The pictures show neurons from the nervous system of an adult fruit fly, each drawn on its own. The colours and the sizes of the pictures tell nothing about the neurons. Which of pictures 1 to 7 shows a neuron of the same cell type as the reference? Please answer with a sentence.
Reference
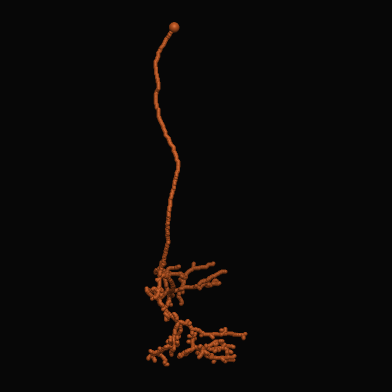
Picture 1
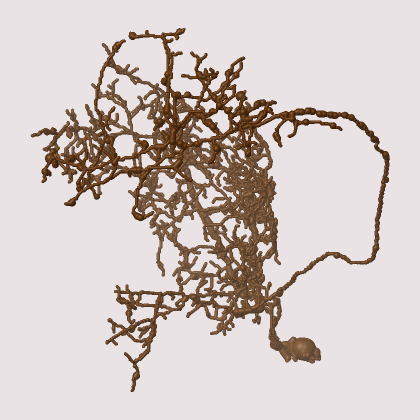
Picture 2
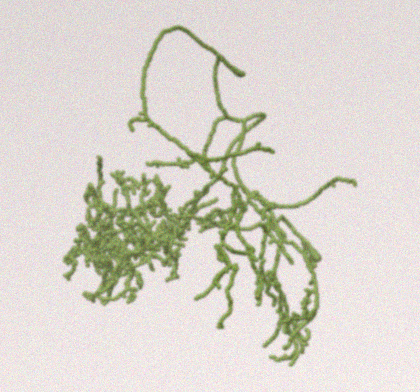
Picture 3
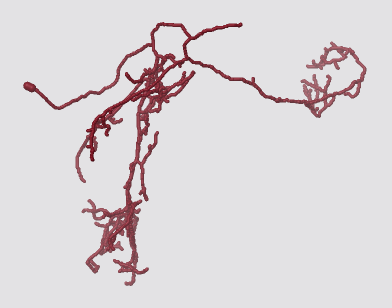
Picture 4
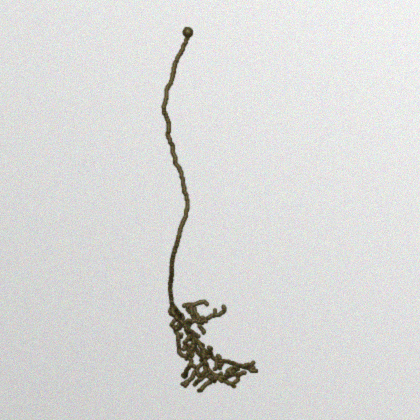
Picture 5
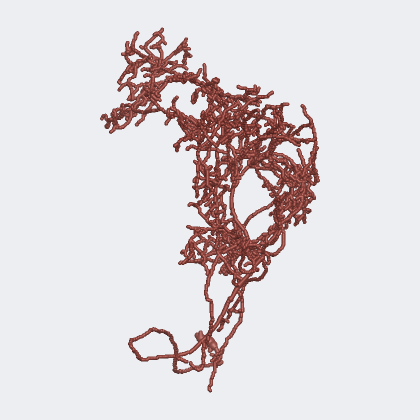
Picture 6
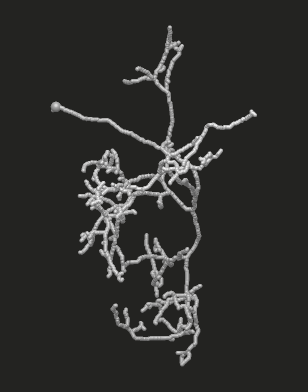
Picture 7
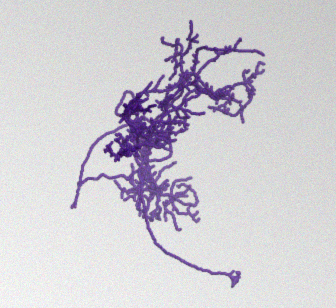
The neuron in picture 4 is of the same cell type.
